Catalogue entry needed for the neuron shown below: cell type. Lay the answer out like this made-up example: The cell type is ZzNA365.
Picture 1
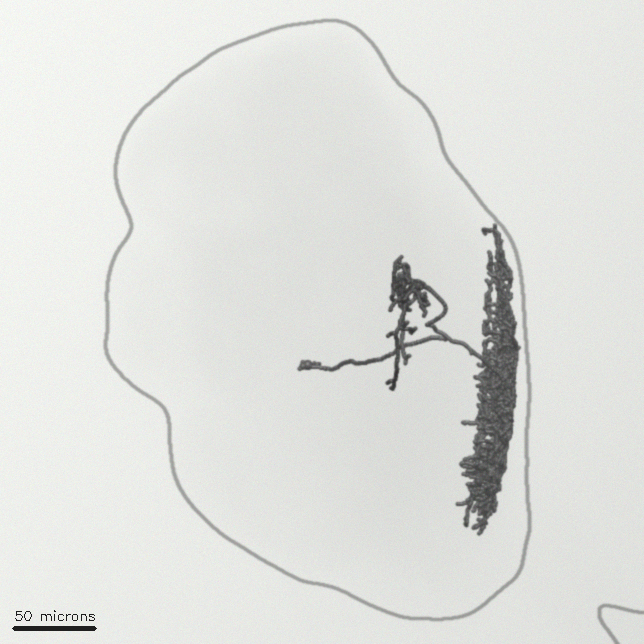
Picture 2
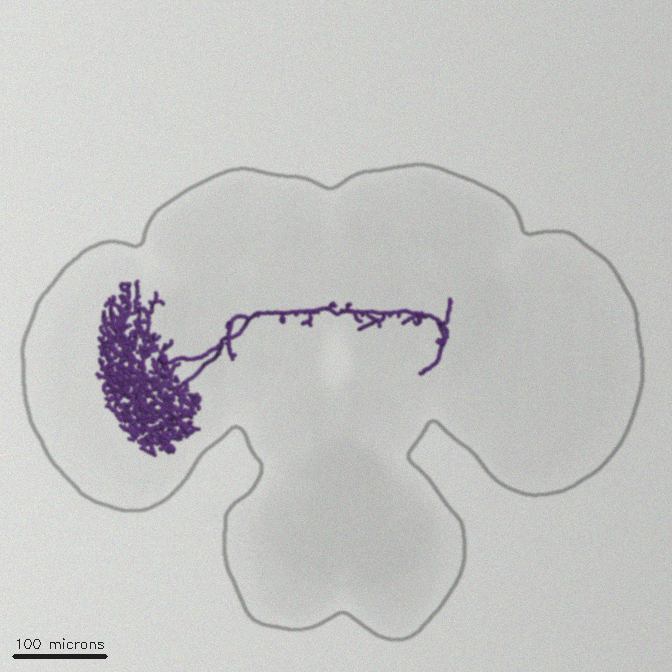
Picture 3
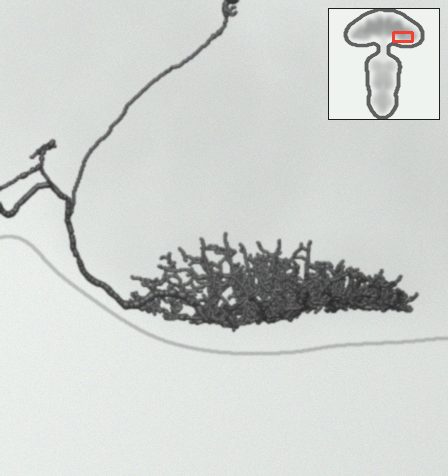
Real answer: The cell type is LPT49.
